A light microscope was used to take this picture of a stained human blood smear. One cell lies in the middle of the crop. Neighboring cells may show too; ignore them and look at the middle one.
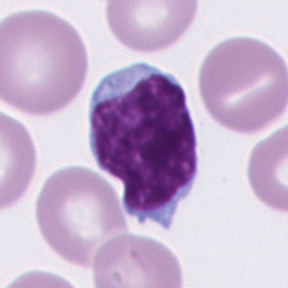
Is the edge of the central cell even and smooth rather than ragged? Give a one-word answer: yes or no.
No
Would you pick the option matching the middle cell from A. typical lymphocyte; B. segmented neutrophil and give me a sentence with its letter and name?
The right choice is option A: the cell in the middle is a typical lymphocyte.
